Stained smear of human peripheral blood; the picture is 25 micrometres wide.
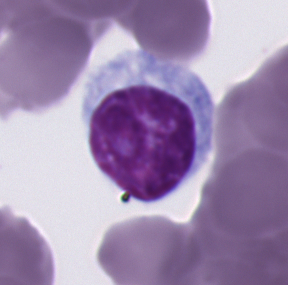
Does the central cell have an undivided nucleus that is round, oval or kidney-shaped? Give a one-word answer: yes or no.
Yes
